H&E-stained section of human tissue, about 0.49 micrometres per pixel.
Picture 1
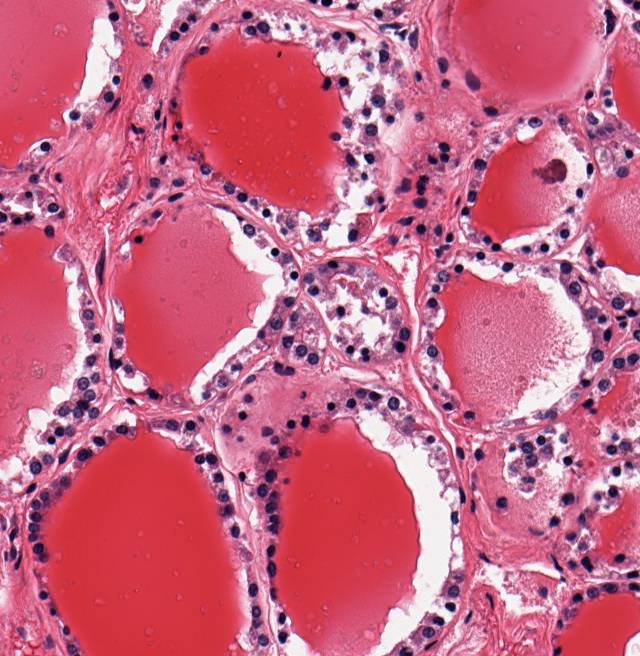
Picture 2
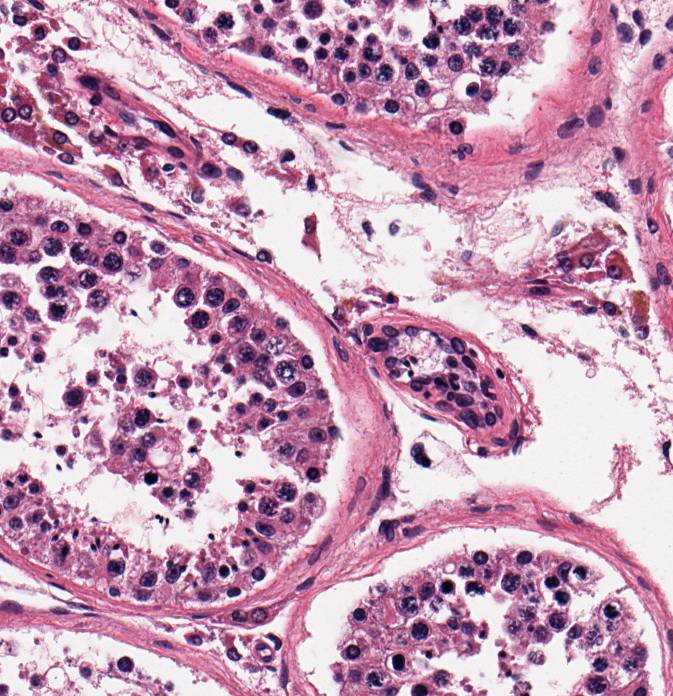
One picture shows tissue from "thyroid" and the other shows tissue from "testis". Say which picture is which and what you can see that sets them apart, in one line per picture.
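Site of picture 1: thyroid. Each follicle is lined by a single layer of cuboidal cells with round dark nuclei.
Site of picture 2: testis. The tubules are lined by a stratified epithelium several cell layers thick, made of rounded germ cells with dark round nuclei.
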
